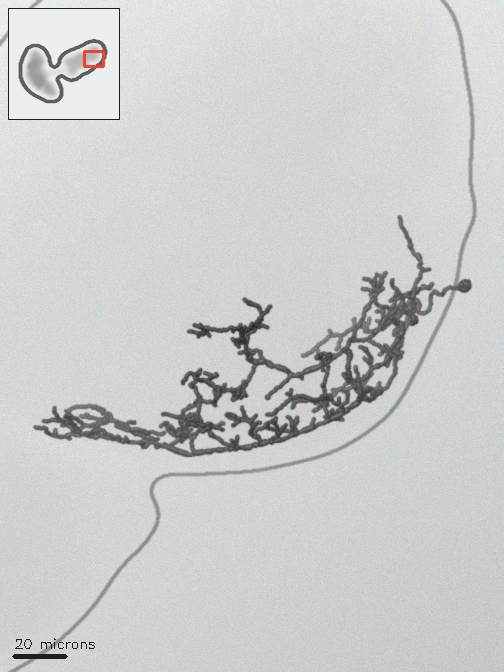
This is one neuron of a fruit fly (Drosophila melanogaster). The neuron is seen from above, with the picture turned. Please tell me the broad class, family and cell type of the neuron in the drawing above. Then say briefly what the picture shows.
It is a nerve-cord intrinsic neuron. The family is hemilineage 13A. Its cell type is IN13A030. It lies in the nerve cord. By the scale bar it is about 170 microns wide in this view. The picture shows dozens of branch ends.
